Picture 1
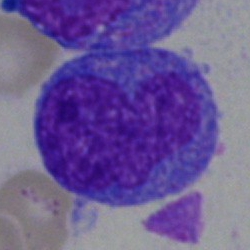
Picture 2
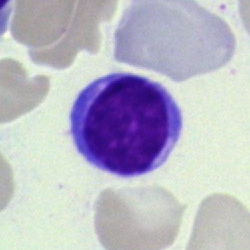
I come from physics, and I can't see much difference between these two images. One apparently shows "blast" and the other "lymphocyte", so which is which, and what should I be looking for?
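The blast is in picture 1, and the lymphocyte is in picture 2. Look first at the chromatin: in picture 1 it is finely granular with no coarse dark clumps, while in picture 2 it is dark purple and coarsely clumped.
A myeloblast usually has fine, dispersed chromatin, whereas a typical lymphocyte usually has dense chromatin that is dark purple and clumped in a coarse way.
Now the nucleus: in picture 1 it fills most of the cell and has a shallow indentation along its top edge. The rim of cytoplasm in picture 1 is wider at the lower right than on the left. In picture 2 the cytoplasm is only a thin rim around the nucleus, widest on the left, and it carries no granules. The colour differs too, with deep blue cytoplasm in picture 1 and blue cytoplasm in picture 2.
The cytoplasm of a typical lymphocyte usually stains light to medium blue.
Both outlines are round, roughly so in picture 1 and smooth in picture 2.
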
